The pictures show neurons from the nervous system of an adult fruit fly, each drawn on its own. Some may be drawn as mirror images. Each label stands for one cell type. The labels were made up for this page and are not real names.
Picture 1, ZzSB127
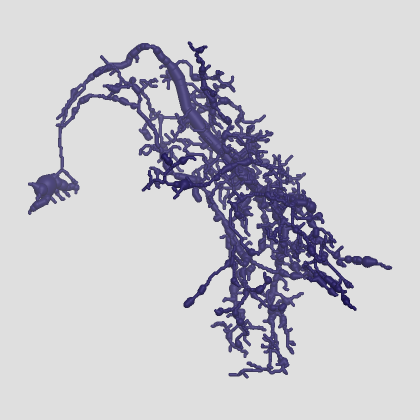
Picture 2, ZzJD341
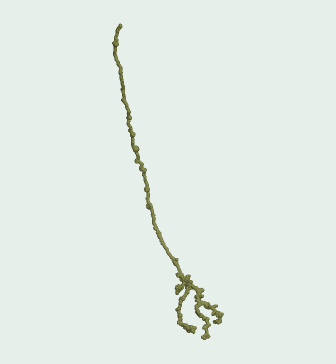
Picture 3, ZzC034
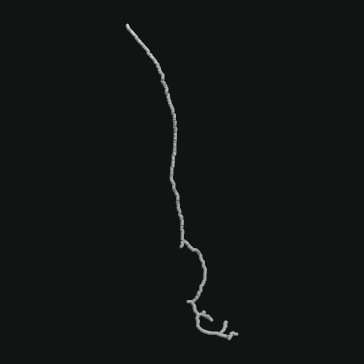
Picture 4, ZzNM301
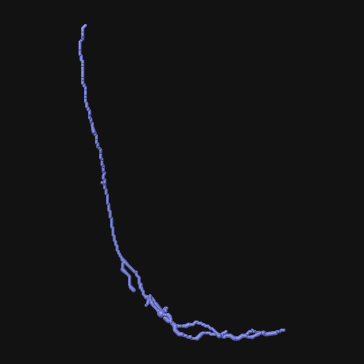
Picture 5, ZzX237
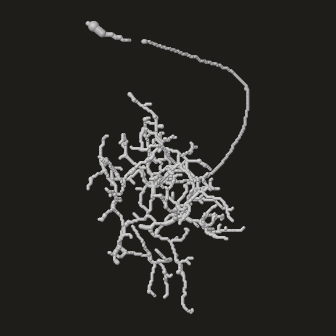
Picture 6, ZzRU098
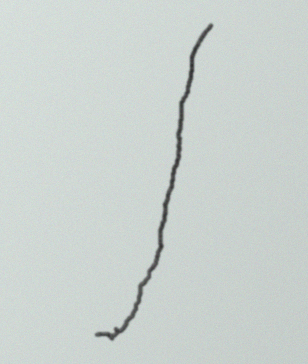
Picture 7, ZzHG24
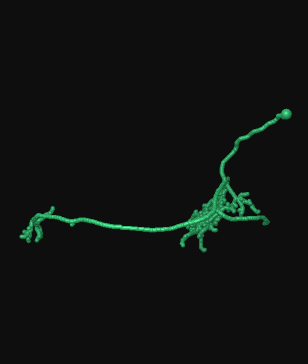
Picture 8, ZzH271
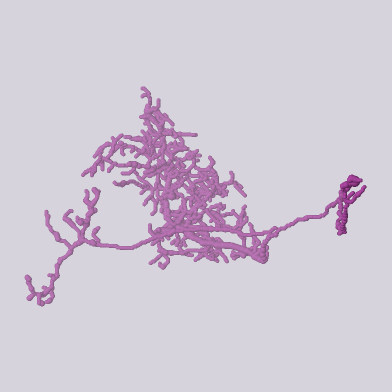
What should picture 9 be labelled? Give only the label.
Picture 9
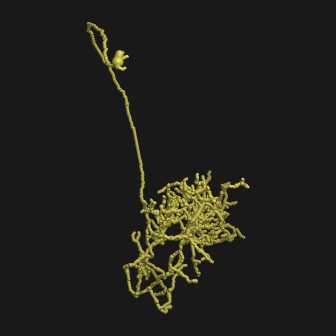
ZzX237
